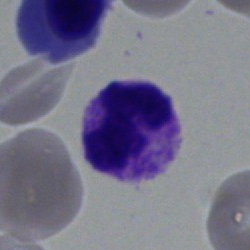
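Segmented neutrophil, the central cell in a stained human bone marrow smear. The dark nucleus occupies most of the cell, and its chromatin is dense and deep purple. No nucleoli are visible, and the cell contains no vacuoles.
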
